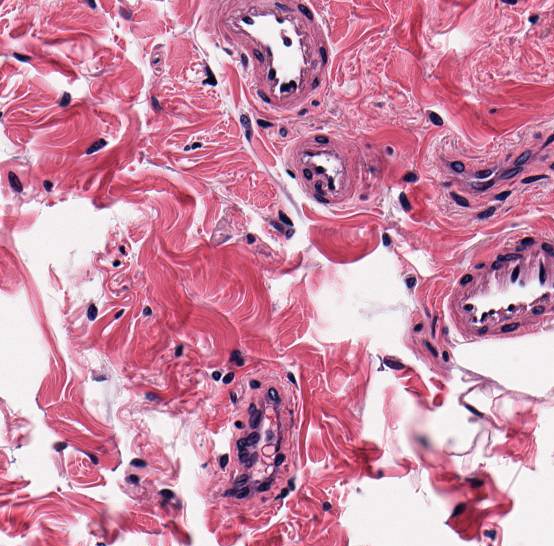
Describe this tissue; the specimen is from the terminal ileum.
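Field mainly thick pink collagen bundles running in many directions. Many bundles wavy in outline. Small dark elongated nuclei, sparse, scattered between bundles. Several small vessels with open lumina cut across: top, right and bottom of field.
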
